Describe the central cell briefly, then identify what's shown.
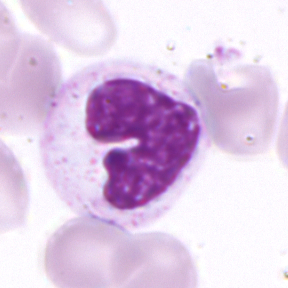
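Starting with the outline, it is round and smooth. Next, the nucleus is kidney-shaped, with its notch opening toward the left. The rim of cytoplasm is broader on the left side of the nucleus than on the right. Last, fine pink-red granules are scattered sparsely through the cytoplasm. This is a band neutrophil.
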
